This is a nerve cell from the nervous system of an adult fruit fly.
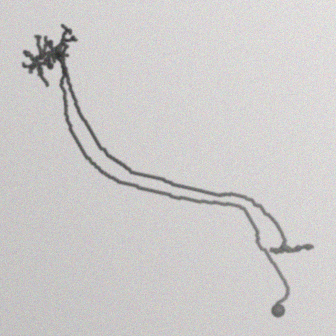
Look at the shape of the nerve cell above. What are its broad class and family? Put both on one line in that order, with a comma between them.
optic-lobe intrinsic neuron, T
